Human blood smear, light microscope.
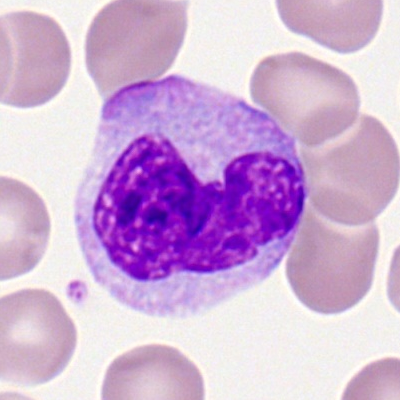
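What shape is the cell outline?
Irregular, with somewhat angular edges rather than a smooth circle.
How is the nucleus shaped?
It is folded into a kidney shape with a deep notch on its upper side, and no distinct nucleolus stands out.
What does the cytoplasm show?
Only a faint fine granularity; there are no coarse granules.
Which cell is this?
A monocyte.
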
